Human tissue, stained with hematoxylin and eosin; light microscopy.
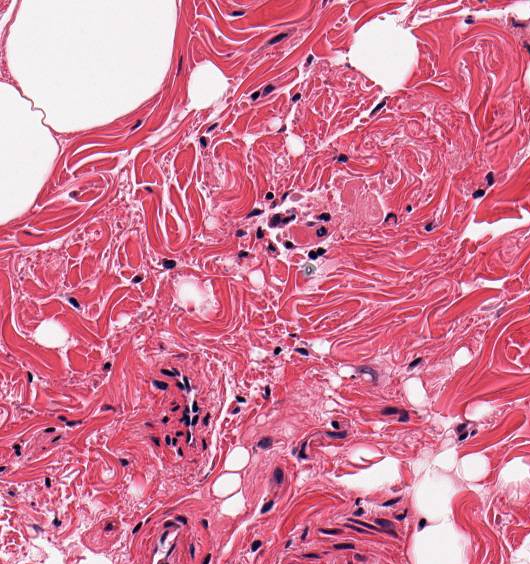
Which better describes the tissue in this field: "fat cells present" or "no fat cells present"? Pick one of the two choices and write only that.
Fat cells present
